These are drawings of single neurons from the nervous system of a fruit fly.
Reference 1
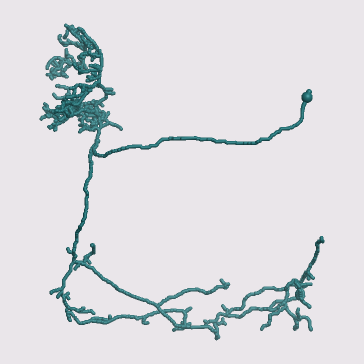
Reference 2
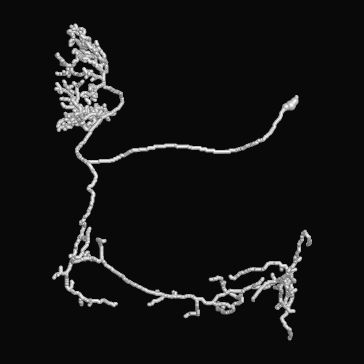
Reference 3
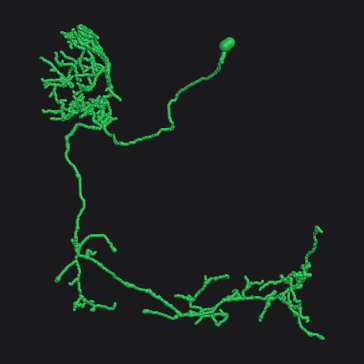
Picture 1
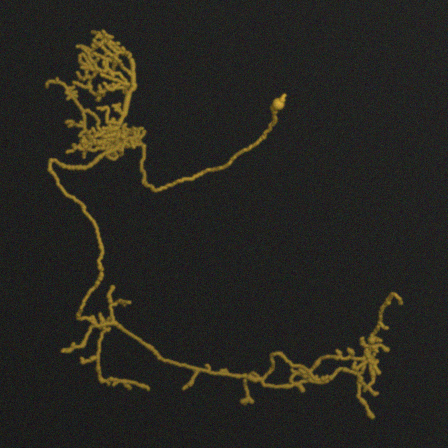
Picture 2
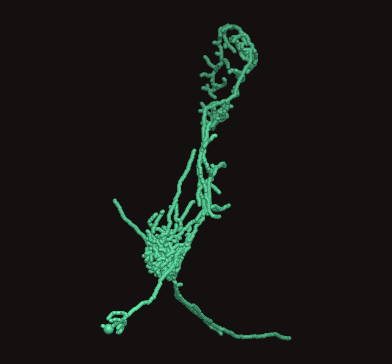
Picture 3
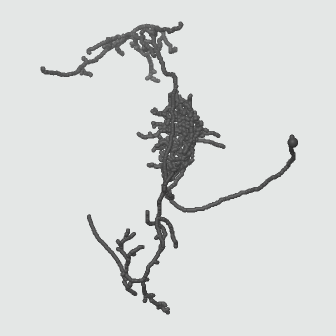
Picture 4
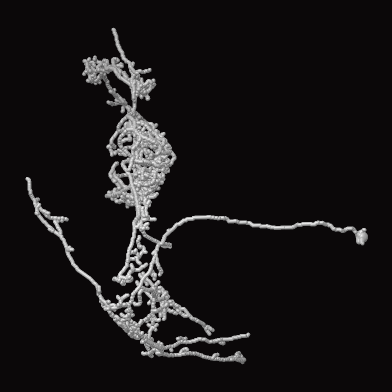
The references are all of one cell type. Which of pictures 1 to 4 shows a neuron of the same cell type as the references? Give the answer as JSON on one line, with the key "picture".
{"picture": 1}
